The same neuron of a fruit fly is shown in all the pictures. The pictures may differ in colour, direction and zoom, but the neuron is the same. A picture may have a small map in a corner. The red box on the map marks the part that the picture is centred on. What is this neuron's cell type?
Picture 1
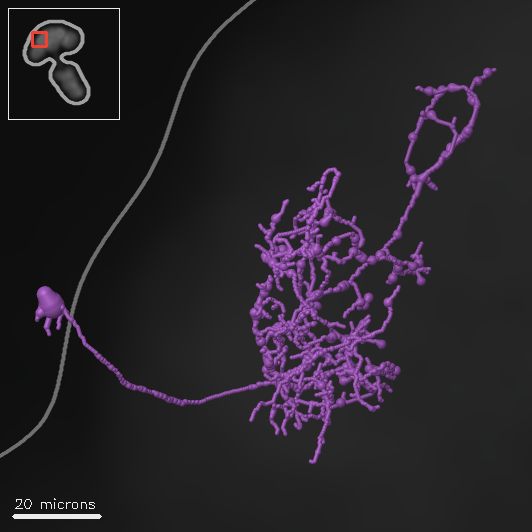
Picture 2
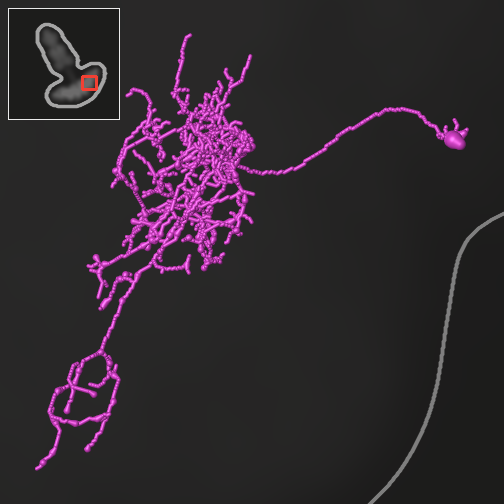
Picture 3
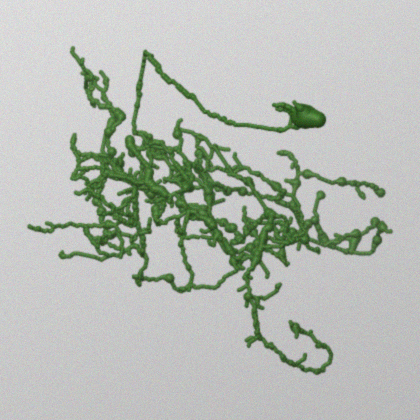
LHAV4c1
